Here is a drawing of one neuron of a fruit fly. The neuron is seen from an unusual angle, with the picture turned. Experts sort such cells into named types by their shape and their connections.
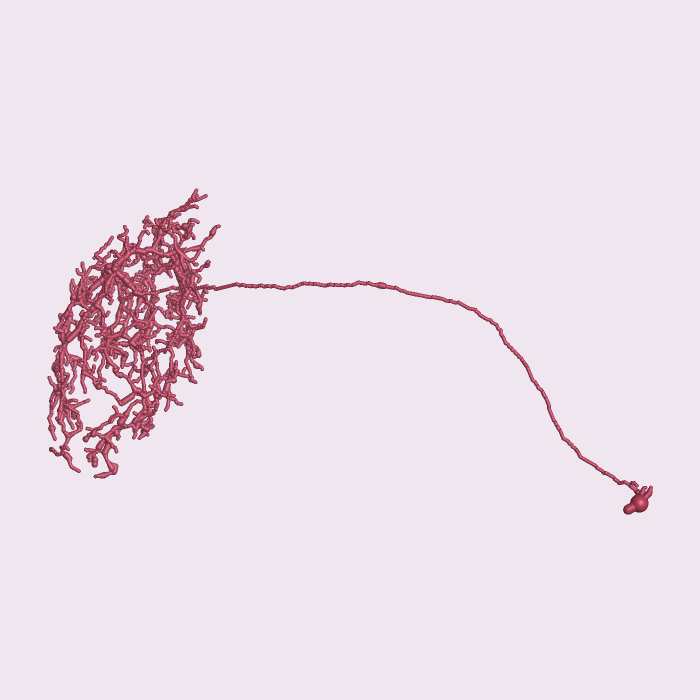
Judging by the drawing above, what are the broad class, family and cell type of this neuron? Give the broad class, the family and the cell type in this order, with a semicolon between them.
central-brain intrinsic neuron; hemilineage VLPp1; AVLP548_f1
